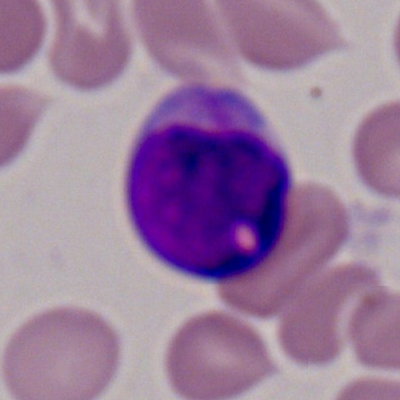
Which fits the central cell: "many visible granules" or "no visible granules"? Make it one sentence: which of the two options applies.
No visible granules are present in the cytoplasm of the cell.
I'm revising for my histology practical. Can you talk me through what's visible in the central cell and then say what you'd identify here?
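Most of the central cell is taken up by the nucleus, leaving only a small amount of cytoplasm. That pale blue cytoplasm gathers mainly as a cap above the nucleus. The chromatin stains a dense, dark purple. A single small pale pink spot sits in the lower right part of the nucleus. The cell is a myeloblast.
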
